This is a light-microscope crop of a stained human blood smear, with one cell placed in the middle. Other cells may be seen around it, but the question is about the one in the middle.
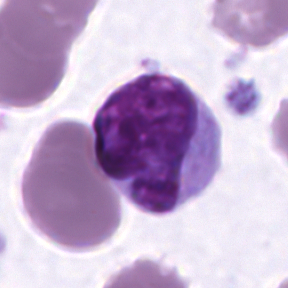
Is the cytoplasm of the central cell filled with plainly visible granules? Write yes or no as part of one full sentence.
No, in the cell's cytoplasm no granules are visible.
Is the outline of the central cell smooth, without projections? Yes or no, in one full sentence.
Yes, the cell has an outline that is smooth instead of rough.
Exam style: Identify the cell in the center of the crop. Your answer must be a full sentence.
The cell sitting right in the middle is a plasma cell.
